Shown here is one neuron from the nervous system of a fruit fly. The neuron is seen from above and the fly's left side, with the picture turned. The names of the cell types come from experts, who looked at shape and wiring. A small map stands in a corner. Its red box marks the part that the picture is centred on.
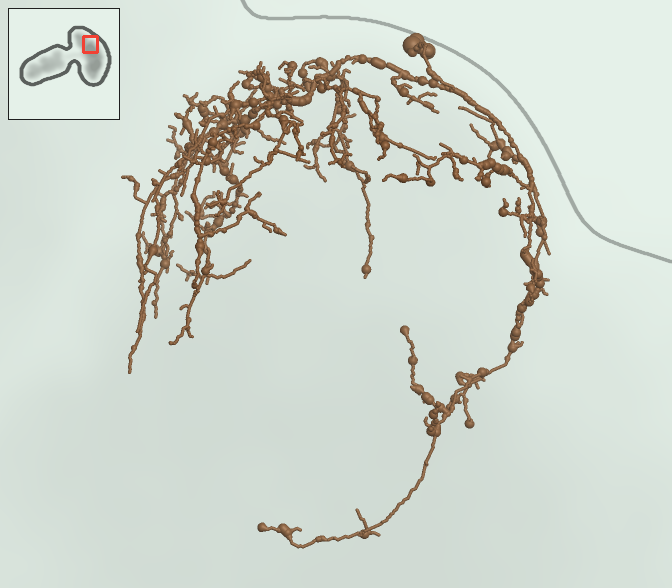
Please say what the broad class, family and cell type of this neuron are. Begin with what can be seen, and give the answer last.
It lies in the brain. Its cell body lies at the top of the picture. More than a hundred branch ends can be seen. It is a central-brain intrinsic neuron. The family is hemilineage VLPa1_lateral. The cell type is AVLP292.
